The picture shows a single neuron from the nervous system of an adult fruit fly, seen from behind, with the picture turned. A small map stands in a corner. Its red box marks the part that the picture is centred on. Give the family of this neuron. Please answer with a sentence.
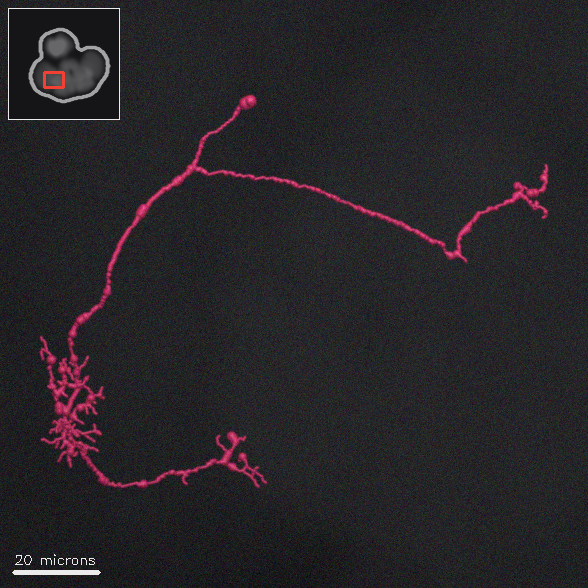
The family is LLPC.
